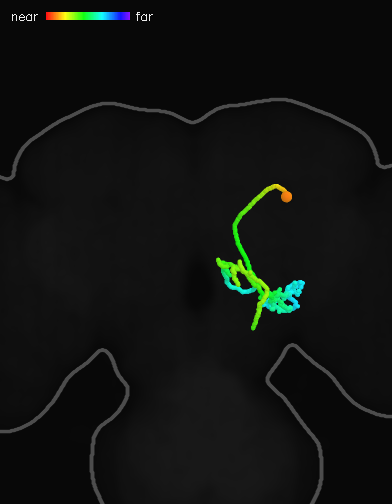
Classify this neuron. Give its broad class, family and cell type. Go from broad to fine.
central-brain intrinsic neuron; hemilineage WEDd1; WED004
